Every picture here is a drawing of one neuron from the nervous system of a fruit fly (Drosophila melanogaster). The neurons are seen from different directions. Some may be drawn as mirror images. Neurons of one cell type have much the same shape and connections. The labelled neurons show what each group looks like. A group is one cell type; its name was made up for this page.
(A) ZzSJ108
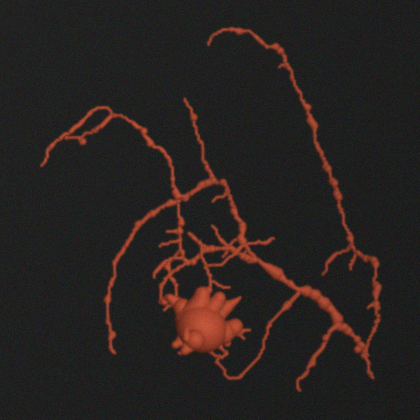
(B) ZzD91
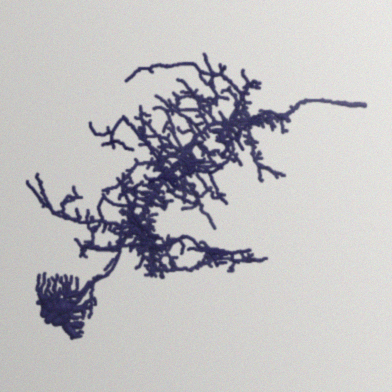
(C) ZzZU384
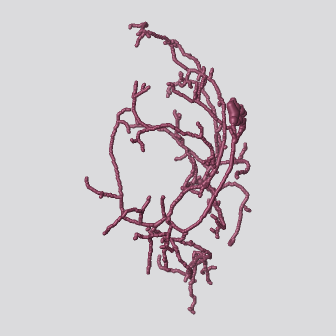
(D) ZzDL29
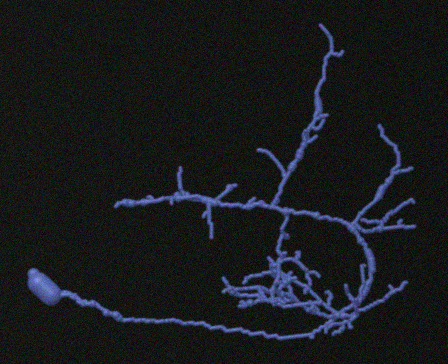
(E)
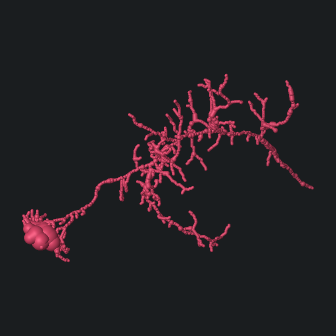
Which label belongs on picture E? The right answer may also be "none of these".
ZzD91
